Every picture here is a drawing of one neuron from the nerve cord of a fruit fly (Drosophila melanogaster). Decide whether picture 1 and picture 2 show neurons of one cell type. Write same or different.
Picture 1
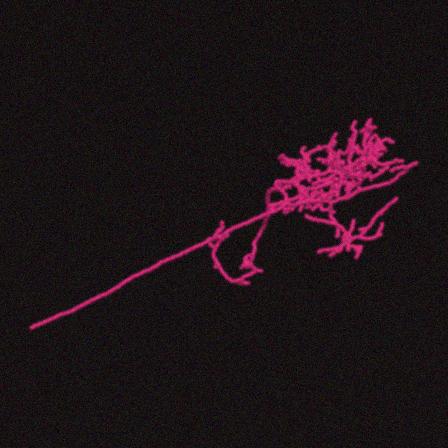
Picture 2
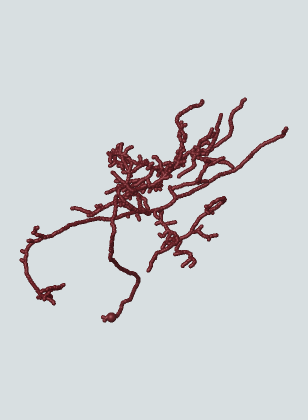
same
